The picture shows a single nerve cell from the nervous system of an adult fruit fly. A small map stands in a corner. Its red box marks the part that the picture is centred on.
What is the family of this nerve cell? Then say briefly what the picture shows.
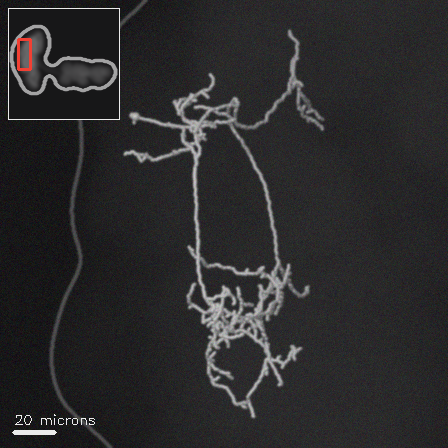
The family is hemilineage SMPad1. Its broad class is central-brain intrinsic neuron. It lies in the brain. By the scale bar it is about 190 microns tall in this view. The picture shows dozens of branch ends.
